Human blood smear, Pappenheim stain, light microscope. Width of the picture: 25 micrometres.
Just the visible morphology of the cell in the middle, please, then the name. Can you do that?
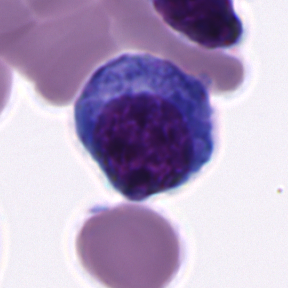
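So, to my eye, the outline is roughly round. Inside the nucleus the chromatin looks coarse and clumped. The cytoplasm stains deep blue, and its widest band lies above the nucleus. This is a plasma cell.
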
